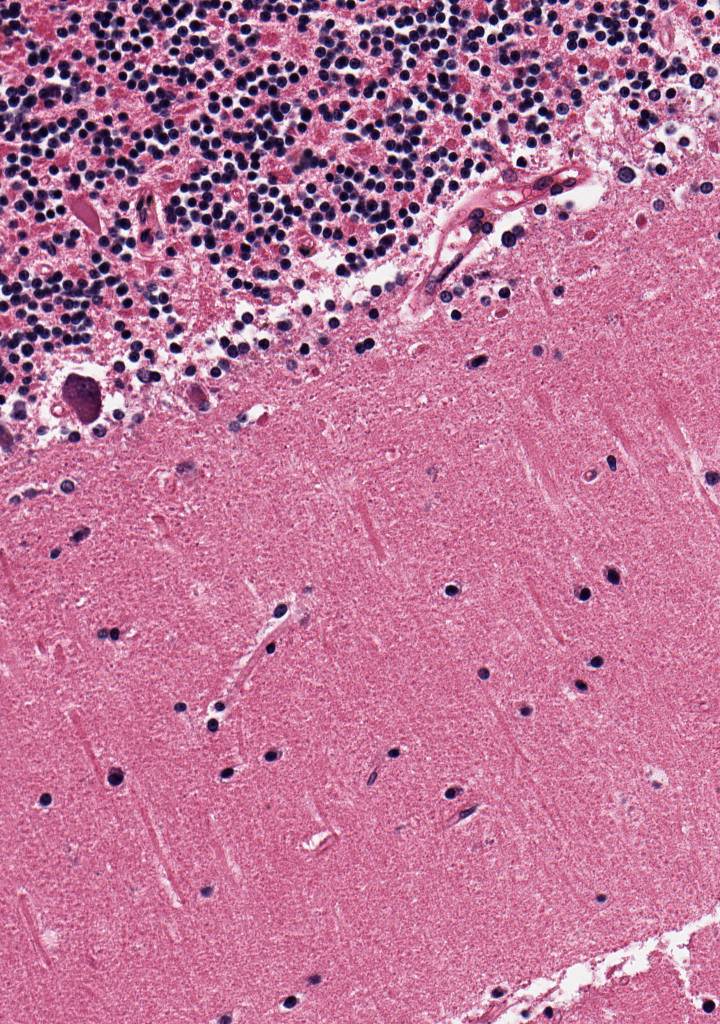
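Cerebellum: an oblique boundary separates a dense band of dark nuclei at the top from a pale pink, sparsely nucleated zone filling roughly the lower two-thirds. The upper band is crowded with small, round, dark-staining nuclei with scant cytoplasm, among which lie small pink, cell-free islands. Faint straight streaks in that lower zone run roughly perpendicular to the boundary.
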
